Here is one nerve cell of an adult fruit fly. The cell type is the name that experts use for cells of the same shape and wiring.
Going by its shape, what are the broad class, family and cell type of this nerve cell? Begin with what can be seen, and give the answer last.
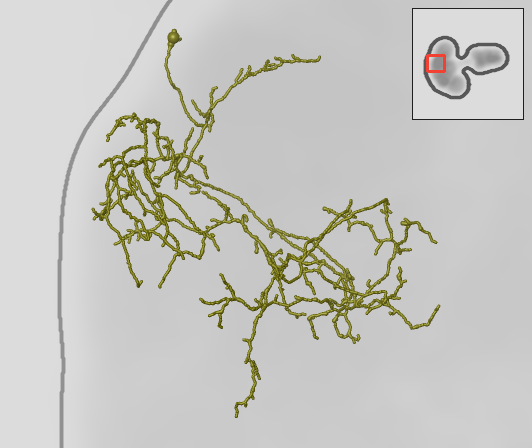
It lies in the brain. Dozens of branch ends can be seen. It is a central-brain intrinsic neuron. Its family is hemilineage SLPa&l1_anterior. It is of cell type CB3908.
